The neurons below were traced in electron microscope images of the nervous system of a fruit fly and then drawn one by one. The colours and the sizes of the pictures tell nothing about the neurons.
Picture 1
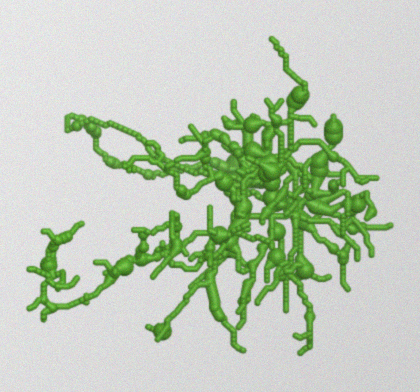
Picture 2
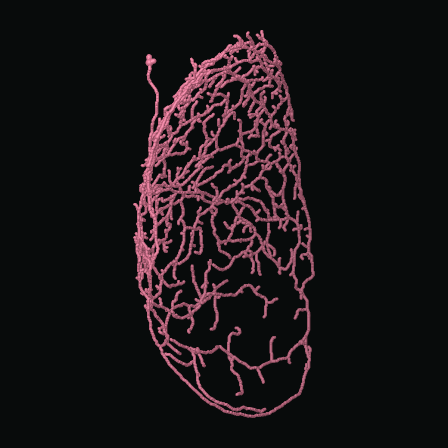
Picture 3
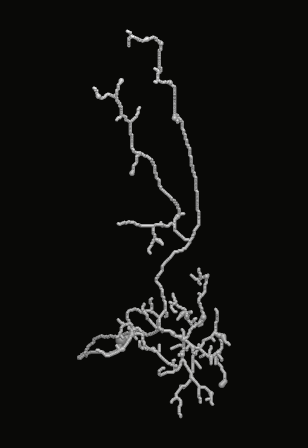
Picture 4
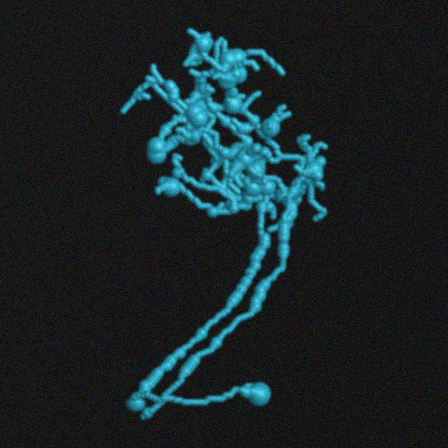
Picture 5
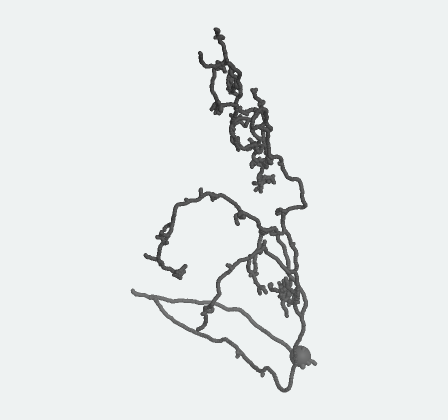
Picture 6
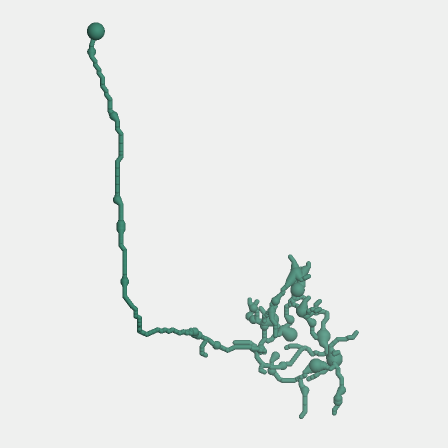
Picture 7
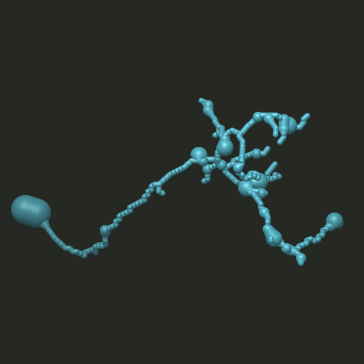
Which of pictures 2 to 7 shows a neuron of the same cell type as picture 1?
4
